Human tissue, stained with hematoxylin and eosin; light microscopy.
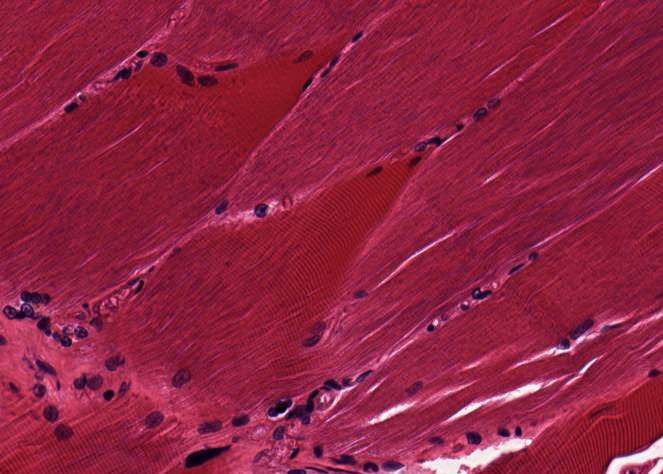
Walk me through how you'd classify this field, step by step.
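This field mainly shows skeletal muscle. Two features decide it: fine, regular cross-striations run across the fibres and are clearest in the centre, and the dark, flattened nuclei lie at the fibre edges.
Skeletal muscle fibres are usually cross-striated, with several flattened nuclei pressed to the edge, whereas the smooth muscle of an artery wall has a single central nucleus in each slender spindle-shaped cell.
Looser connective tissue at the lower left edge holds a cluster of small round dark nuclei.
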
